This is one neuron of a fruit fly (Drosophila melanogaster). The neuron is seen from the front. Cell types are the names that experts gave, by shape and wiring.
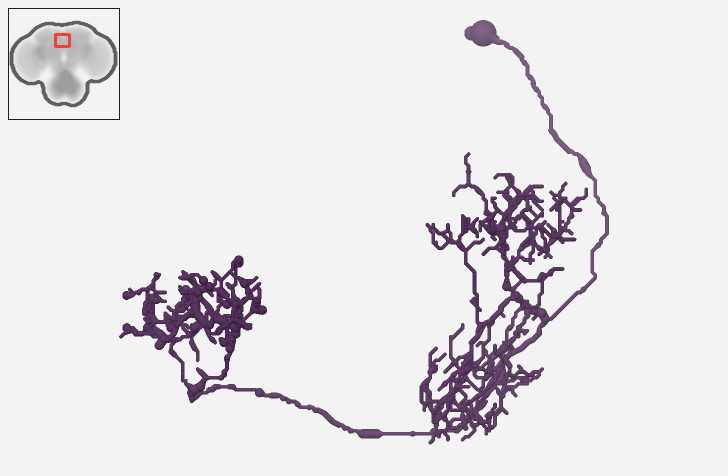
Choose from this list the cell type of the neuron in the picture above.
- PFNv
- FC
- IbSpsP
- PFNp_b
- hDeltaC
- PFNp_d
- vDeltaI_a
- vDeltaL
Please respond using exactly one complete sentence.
The cell type carried by this neuron is hDeltaC.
